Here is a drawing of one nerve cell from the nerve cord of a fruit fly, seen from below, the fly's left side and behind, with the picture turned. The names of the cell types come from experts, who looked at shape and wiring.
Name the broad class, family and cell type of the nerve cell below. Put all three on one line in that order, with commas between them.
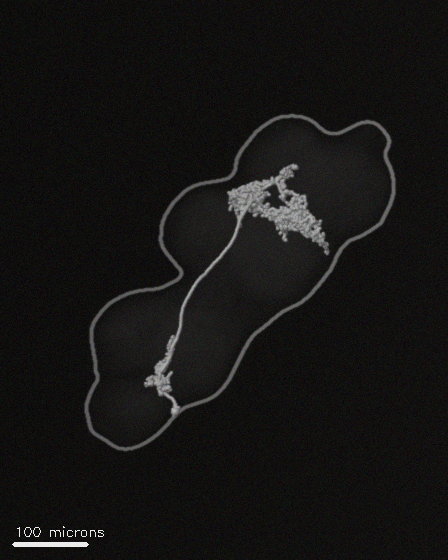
nerve-cord intrinsic neuron, hemilineage 05B, IN05B028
